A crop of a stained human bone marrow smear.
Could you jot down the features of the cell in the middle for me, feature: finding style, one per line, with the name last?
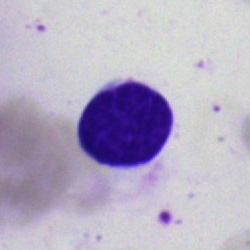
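Shape: round to slightly oval, I'd say; outline smooth
Chromatin: dense, dark purple, only faint paler streaks
Cytoplasm: scarcely visible, at most a thin pale rim at the upper edge
Surface: no projections or blebs that I can find
Name: lymphocyte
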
